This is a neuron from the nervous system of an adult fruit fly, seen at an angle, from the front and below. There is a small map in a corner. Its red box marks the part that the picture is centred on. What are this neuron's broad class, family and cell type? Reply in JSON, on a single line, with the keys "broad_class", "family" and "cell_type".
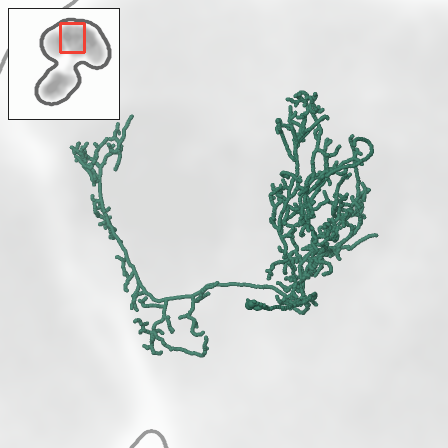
{"broad_class": "central-brain intrinsic neuron", "family": "class ALPN", "cell_type": "M_lv2PN9t49_b"}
